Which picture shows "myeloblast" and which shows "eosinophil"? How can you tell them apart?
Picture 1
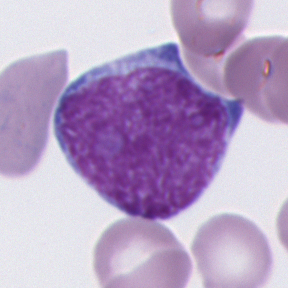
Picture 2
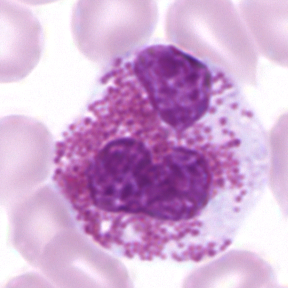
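The myeloblast is in picture 1 and the eosinophil in picture 2. Outline comes first: the myeloblast is irregular, flattened at the upper right where red cells press against and touch it, while the eosinophil is roughly round.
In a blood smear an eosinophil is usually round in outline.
The nucleus is next: in the myeloblast it fills most of the cell and shows a faint paler round area left of centre, whereas the eosinophil has one lobe set apart at the top above the rest, with dark purple, coarsely clumped chromatin.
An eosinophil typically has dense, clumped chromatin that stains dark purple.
Cytoplasm is the last item: the myeloblast has only a narrow blue rim with no visible granules, while the eosinophil's is packed with coarse, round, reddish-pink granules of fairly even size, the cytoplasm between them pale and almost colourless, most clearly on the right.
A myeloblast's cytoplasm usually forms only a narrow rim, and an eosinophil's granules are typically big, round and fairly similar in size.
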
